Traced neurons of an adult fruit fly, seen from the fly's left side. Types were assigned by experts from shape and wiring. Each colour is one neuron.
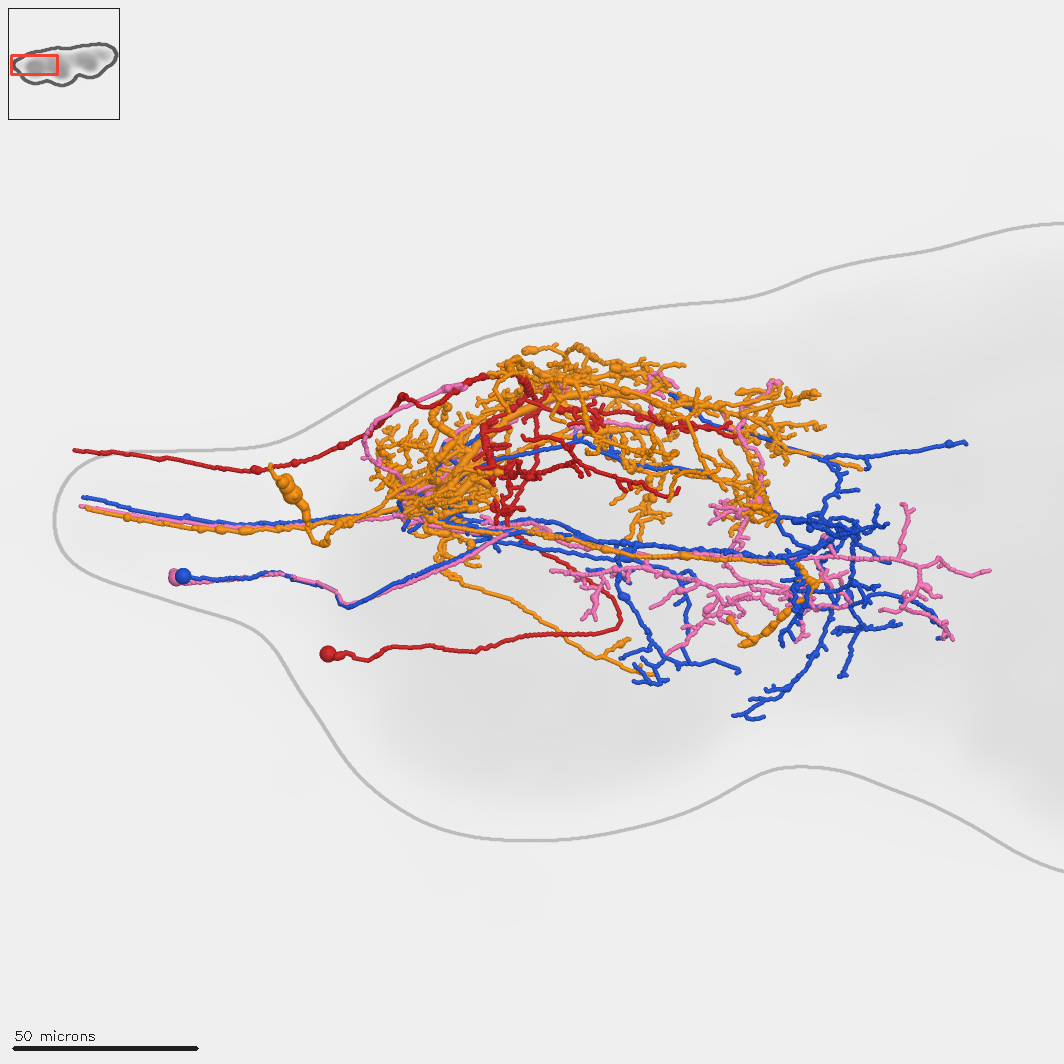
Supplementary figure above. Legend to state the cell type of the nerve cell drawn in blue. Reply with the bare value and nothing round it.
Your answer: AN08B094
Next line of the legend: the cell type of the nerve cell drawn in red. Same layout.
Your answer: AN02A046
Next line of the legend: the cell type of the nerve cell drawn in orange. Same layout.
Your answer: ANXXX130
